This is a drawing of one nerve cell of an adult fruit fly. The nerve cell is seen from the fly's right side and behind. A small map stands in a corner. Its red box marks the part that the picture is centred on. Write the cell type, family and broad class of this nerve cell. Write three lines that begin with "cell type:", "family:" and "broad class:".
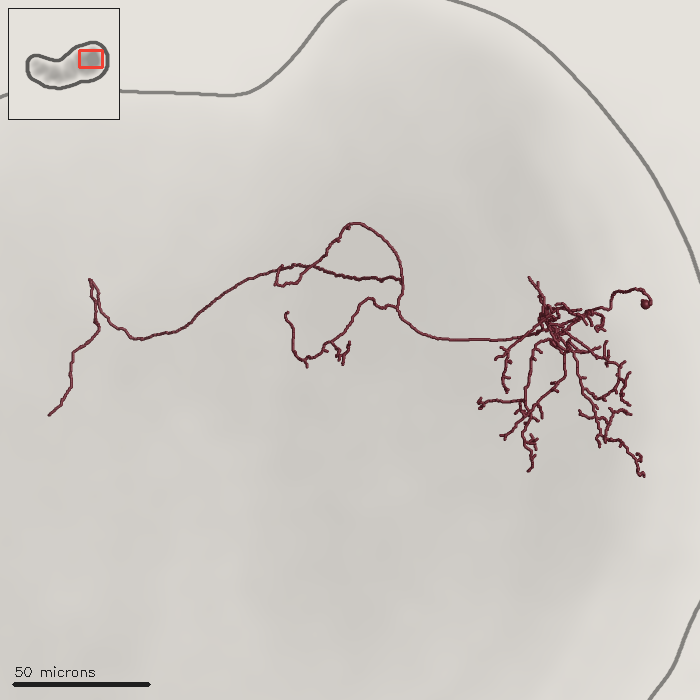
cell type: CB2625
family: hemilineage VLPl&d1_dorsal
broad class: central-brain intrinsic neuron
